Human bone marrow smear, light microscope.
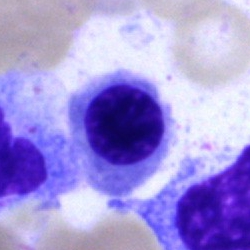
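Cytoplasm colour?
Pale greyish blue.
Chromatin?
Dark purple, dense.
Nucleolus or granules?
Neither: no nucleolus in the nucleus, no granules in the cell's own cytoplasm.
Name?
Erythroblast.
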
